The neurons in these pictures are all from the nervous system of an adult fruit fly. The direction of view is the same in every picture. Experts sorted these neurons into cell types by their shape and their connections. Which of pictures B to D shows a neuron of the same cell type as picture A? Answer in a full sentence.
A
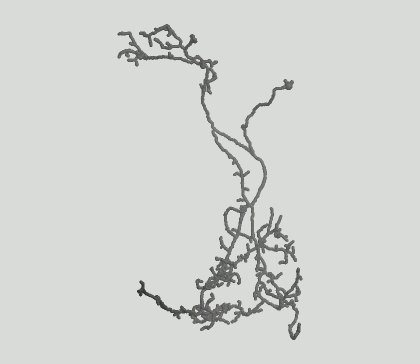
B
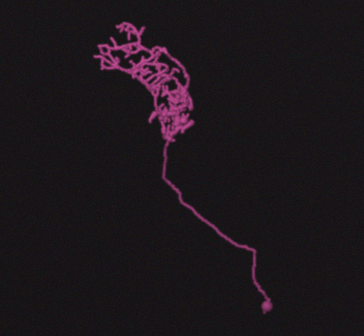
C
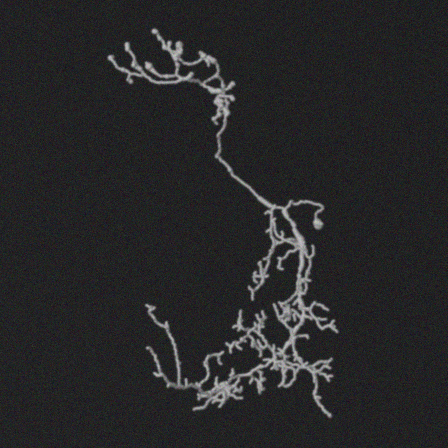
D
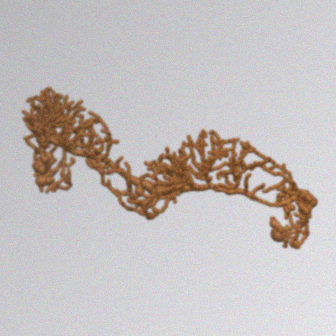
Picture C is of the same cell type.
